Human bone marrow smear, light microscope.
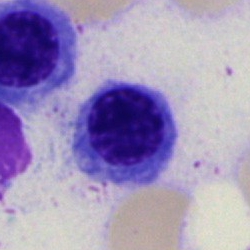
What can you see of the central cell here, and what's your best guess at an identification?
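Outline roughly round, edge slightly uneven. Chromatin dark purple, coarsely clumped, small lighter patches between clumps. Cytoplasm blue; rim wider on lower-left side of nucleus. No cytoplasmic vacuoles. Identity: erythroblast.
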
